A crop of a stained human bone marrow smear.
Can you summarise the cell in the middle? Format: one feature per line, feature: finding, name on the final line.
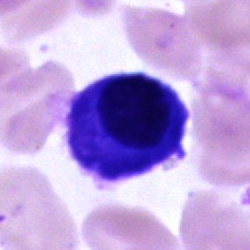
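Nucleus: off-centre, toward the upper right of the cell
Chromatin: dark, densely condensed
Cytoplasm: deep blue
Edge: small blebs projecting at the lower right
Answer: plasma cell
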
